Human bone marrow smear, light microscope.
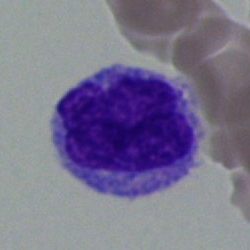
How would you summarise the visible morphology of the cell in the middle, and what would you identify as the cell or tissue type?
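Roughly round outline, and the nucleus fills most of it. The chromatin's dark purple with a coarse, mottled look. The rim of cytoplasm is at its widest below the nucleus. So that's a monocyte.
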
